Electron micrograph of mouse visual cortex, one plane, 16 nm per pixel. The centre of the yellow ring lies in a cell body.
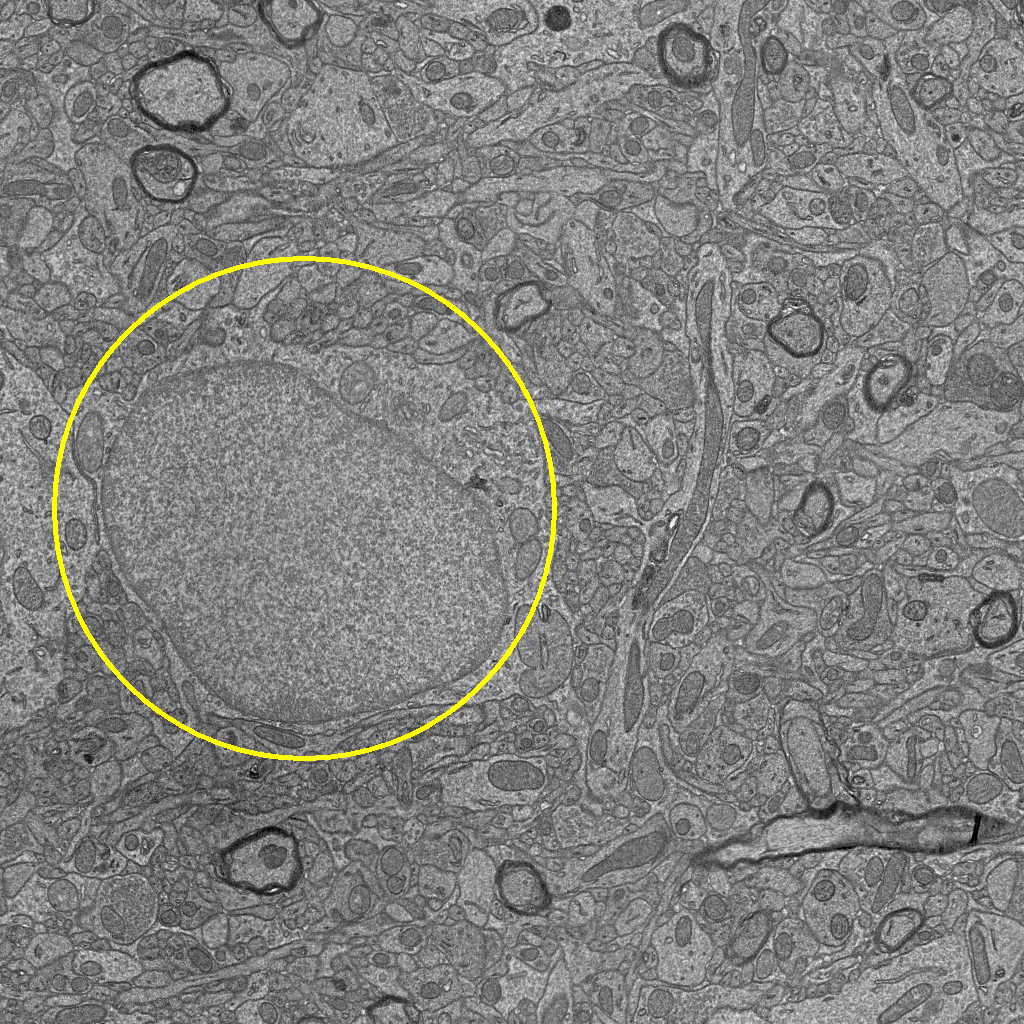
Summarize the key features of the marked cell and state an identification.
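First, size and shape: the nucleus is large and oval, filling most of the ring. Second, extent: its whole outline falls inside the ring. Third, envelope: it runs smoothly, with no deep infoldings. Fourth, chromatin: finely granular and evenly spread, lacking large dark clumps. The marked cell is an astrocyte.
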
